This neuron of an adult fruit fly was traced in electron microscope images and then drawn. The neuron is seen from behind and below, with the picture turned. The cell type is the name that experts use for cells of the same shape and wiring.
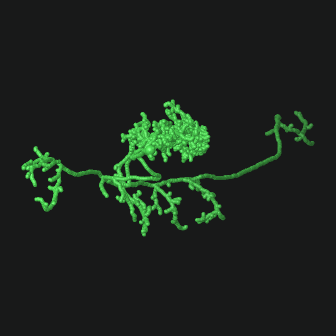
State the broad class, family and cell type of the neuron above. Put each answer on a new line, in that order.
ascending neuron
hemilineage 19B
AN19B010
